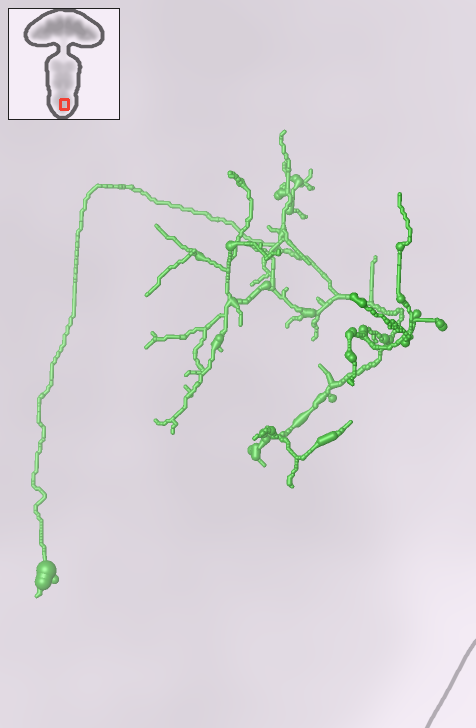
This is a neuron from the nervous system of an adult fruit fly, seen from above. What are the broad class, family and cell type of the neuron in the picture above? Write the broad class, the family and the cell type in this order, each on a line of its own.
nerve-cord intrinsic neuron
hemilineage 13B
IN13B088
